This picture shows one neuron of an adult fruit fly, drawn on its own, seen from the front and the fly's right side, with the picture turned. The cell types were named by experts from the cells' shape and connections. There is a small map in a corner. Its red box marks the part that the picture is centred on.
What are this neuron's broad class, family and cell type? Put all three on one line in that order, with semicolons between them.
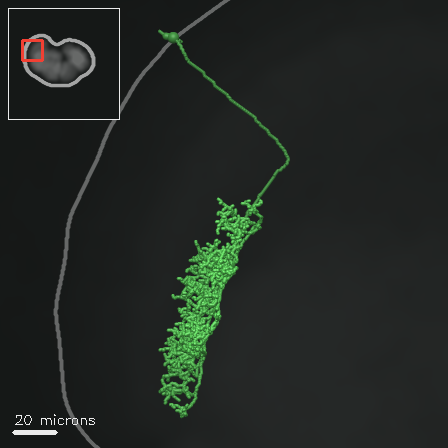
optic-lobe intrinsic neuron; Pm; Pm3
